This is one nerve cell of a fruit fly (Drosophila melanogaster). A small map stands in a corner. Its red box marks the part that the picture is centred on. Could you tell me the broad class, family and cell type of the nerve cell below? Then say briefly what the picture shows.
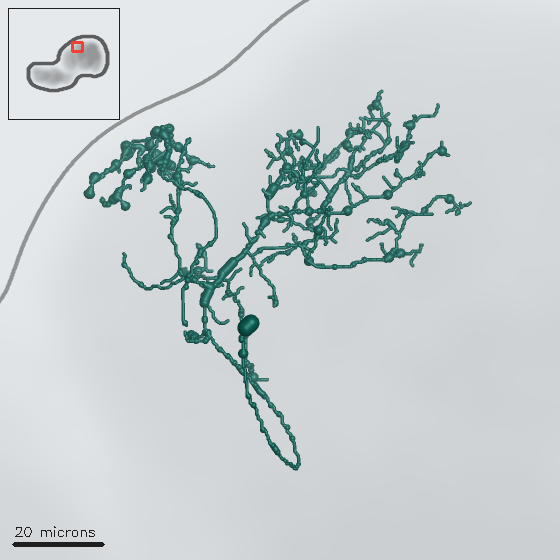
This is a central-brain intrinsic neuron. Its family is hemilineage LHl4_dorsal. Its cell type is CB1275. The cell body can be seen in the middle of the picture. From left to right in the picture it spans about 85 microns. The picture shows dozens of branch ends.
